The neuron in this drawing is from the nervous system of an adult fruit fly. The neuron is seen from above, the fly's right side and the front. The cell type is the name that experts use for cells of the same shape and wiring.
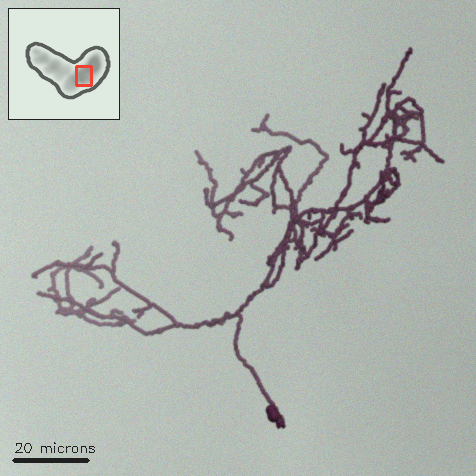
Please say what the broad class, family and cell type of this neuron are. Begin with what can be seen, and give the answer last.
The cell body is at the bottom of the picture. From left to right in the picture it spans about 110 microns. Dozens of branch ends can be seen. Its broad class is central-brain intrinsic neuron. Its family is hemilineage LALa1_anterior. The cell type is LAL060_b.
